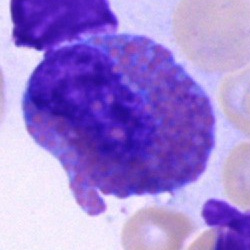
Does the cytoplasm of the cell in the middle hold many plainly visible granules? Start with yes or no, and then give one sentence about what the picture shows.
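Yes. The cytoplasm is packed with round pinkish-orange granules.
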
